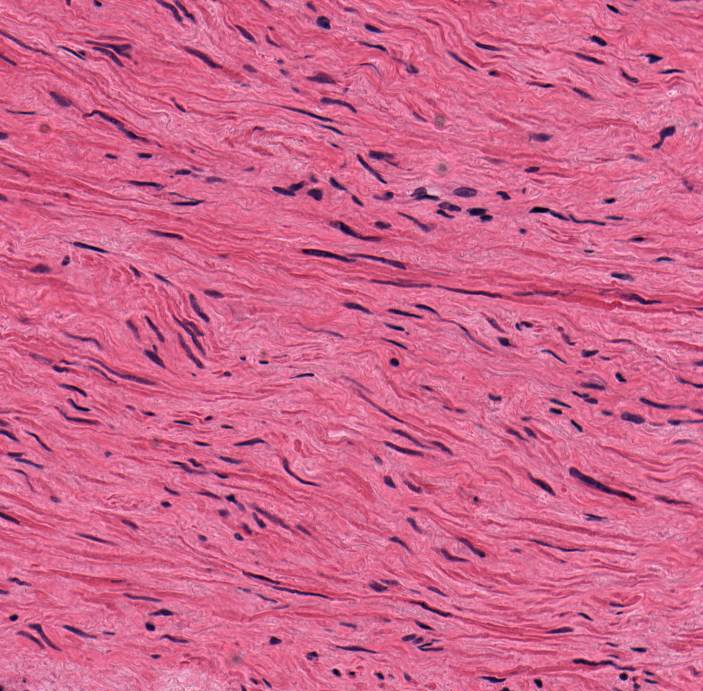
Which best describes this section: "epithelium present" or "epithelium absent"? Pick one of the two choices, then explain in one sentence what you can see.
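Epithelium absent. No epithelium is present anywhere in the field.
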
